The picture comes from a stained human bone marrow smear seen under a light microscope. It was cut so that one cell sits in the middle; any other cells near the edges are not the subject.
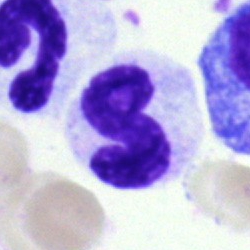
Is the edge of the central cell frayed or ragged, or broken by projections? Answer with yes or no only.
No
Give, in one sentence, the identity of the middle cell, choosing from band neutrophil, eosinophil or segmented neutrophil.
This crop has a band neutrophil at its centre.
